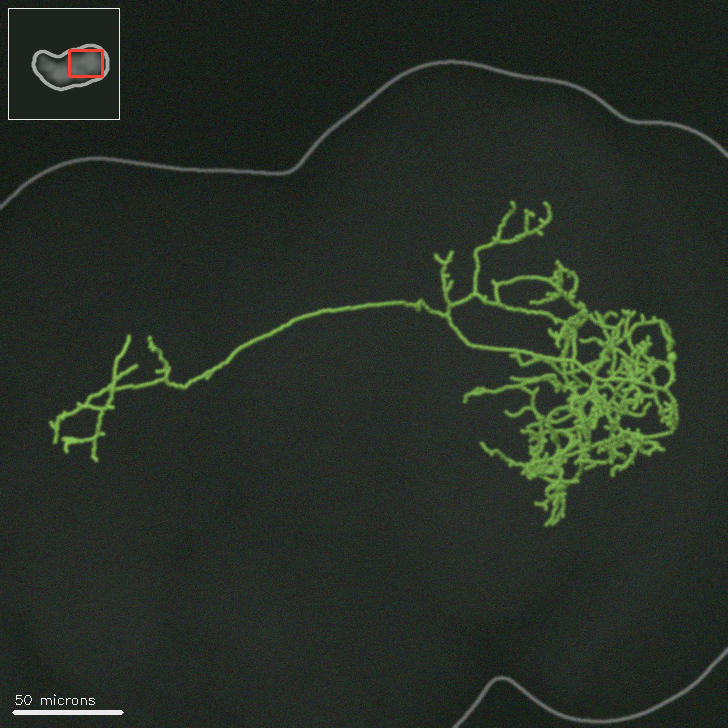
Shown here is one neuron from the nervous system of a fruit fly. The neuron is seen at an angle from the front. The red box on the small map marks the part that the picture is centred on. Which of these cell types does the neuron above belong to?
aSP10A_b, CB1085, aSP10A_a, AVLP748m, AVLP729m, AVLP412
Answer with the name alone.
AVLP748m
